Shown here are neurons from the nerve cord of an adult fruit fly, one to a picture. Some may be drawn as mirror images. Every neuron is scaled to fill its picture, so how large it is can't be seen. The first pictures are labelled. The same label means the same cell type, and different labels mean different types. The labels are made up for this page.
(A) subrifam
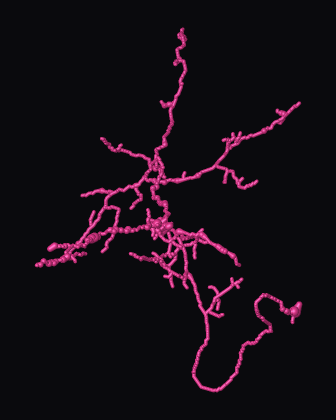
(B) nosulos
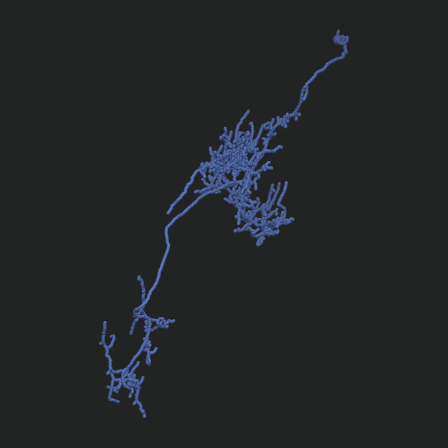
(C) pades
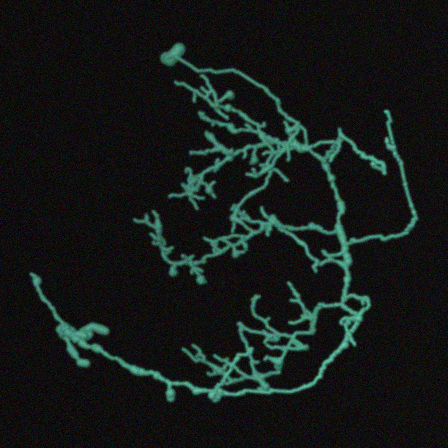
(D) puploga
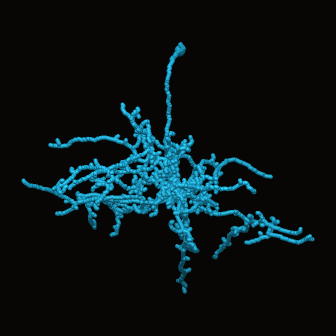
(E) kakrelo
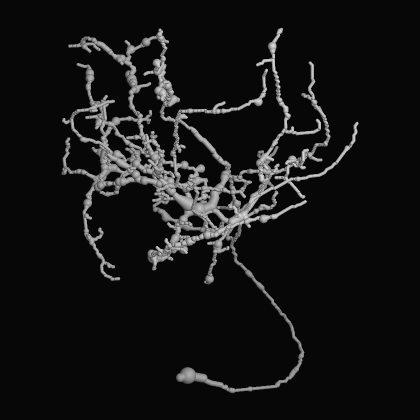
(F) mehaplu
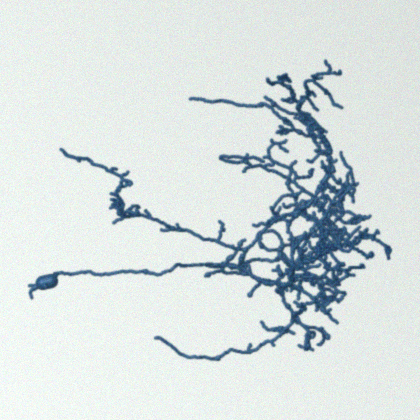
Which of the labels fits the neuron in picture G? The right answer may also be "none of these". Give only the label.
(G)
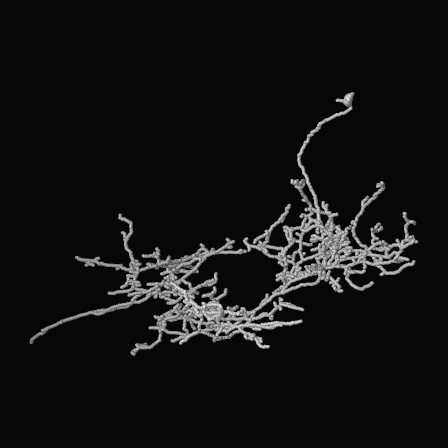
none of these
